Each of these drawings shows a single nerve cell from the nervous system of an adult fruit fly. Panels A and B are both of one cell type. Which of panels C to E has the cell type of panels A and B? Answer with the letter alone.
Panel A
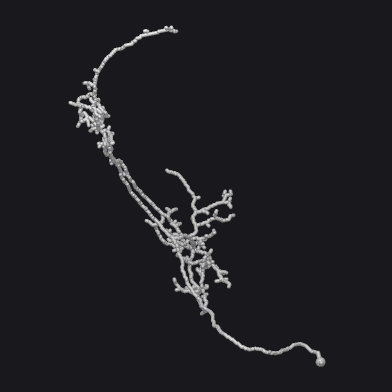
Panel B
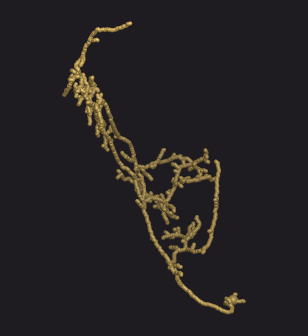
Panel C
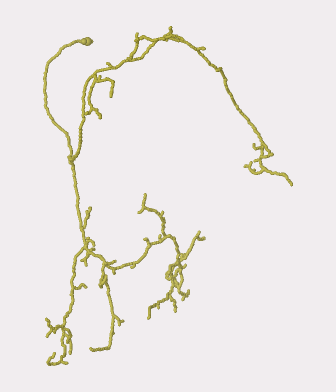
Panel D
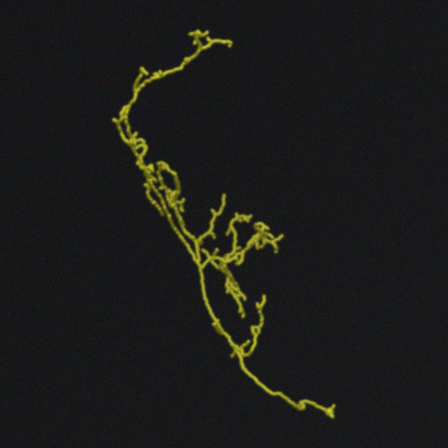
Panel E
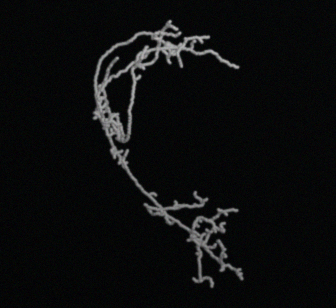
D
